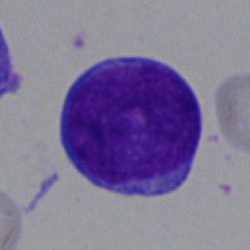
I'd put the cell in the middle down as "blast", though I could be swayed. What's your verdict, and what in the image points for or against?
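Round cell with a smooth outline. Chromatin finely granular and evenly spread, without coarse clumps. Cytoplasm a thin deep blue rim, slightly wider at the bottom of the cell; no granules, no vacuoles.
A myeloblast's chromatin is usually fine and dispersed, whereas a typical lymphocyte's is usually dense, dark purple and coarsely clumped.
The chromatin here therefore favours blast and counts against lymphocyte.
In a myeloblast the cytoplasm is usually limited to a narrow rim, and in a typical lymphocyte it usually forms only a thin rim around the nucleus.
The width of the rim fits both names and does not decide between them. Verdict: the name blast stands.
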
